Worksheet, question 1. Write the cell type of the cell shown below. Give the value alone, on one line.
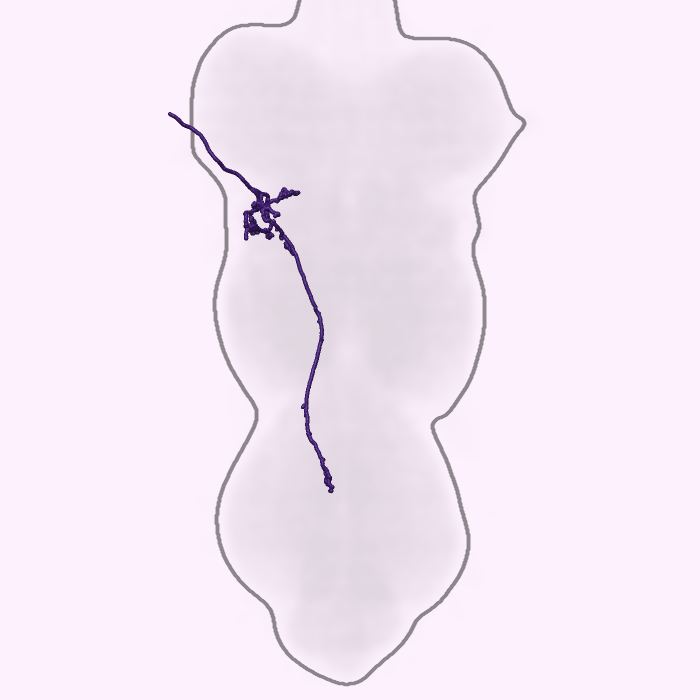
SNpp32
